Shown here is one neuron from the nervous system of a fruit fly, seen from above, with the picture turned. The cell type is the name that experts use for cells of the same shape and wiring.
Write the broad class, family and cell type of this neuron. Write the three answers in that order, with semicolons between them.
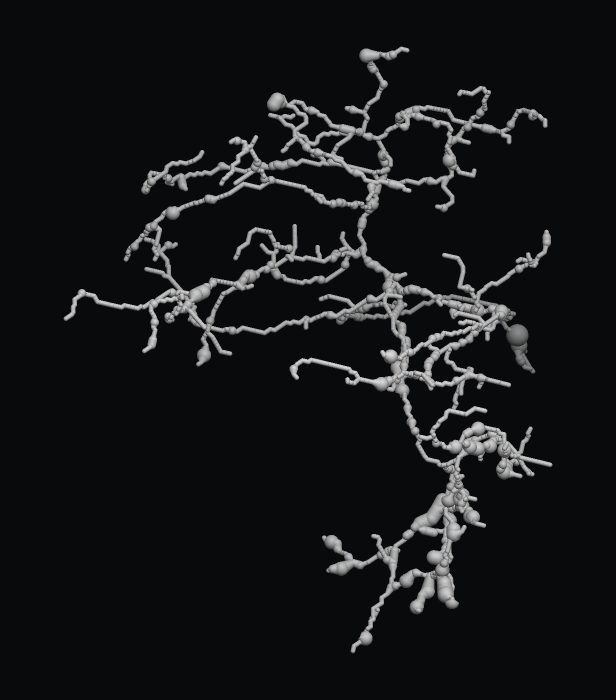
central-brain intrinsic neuron; hemilineage LHa2; CB1513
